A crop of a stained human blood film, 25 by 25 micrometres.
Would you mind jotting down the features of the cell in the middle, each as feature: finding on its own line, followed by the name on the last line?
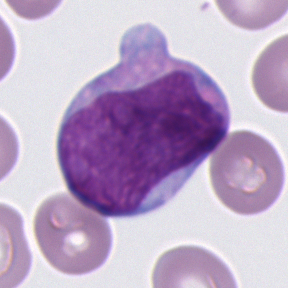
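Outline: roughly round, apart from one bulge
Nucleus: irregular, notched along its upper right edge
Position: off-centre, toward the lower left of the cell
Vacuoles: none visible in the cytoplasm
Name: atypical promyelocyte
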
